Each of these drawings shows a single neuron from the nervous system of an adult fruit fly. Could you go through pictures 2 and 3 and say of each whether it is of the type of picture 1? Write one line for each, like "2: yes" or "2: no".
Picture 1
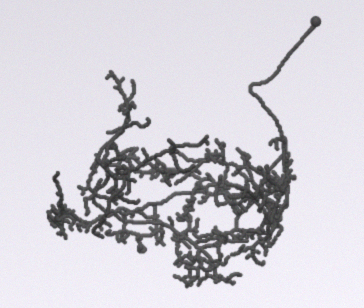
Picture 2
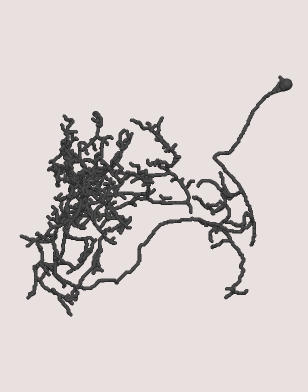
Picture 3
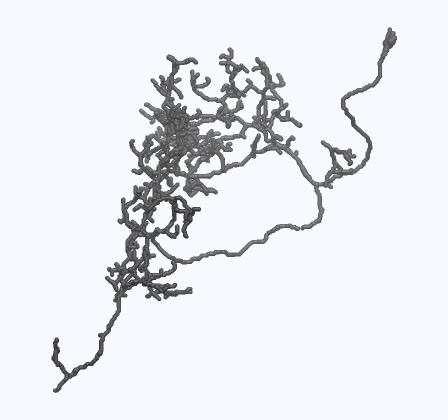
2: yes
3: yes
